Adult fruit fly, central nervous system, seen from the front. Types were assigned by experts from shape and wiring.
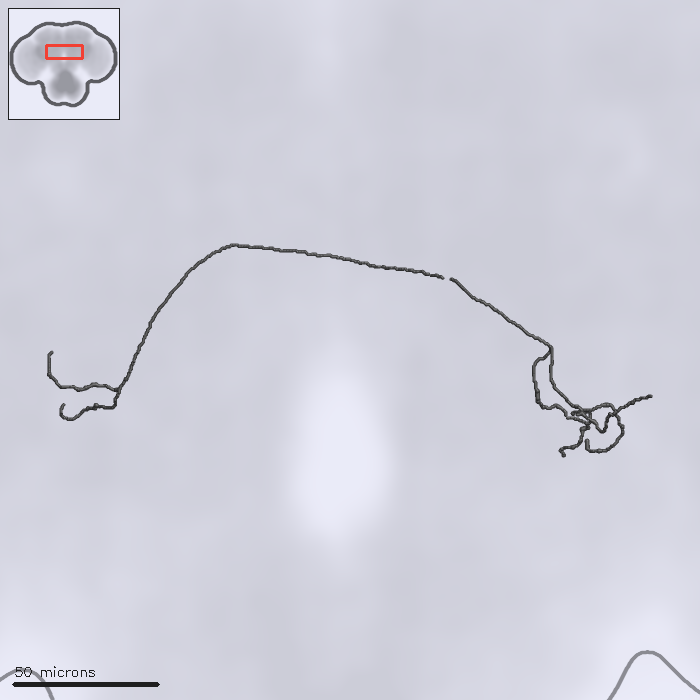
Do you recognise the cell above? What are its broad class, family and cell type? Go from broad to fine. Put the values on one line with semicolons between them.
sensory neuron entering the brain; class olfactory; ORN_VA1v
